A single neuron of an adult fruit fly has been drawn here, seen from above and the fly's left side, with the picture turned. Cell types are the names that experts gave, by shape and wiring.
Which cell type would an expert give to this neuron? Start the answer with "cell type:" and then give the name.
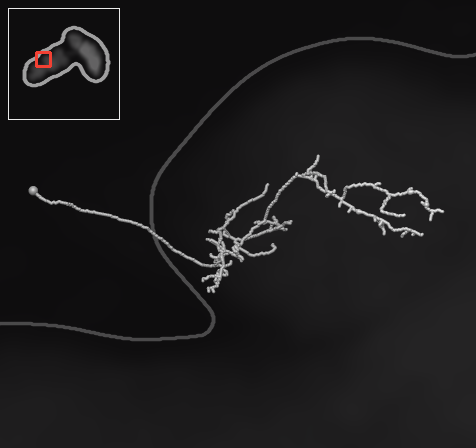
cell type: IN20A.22A092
